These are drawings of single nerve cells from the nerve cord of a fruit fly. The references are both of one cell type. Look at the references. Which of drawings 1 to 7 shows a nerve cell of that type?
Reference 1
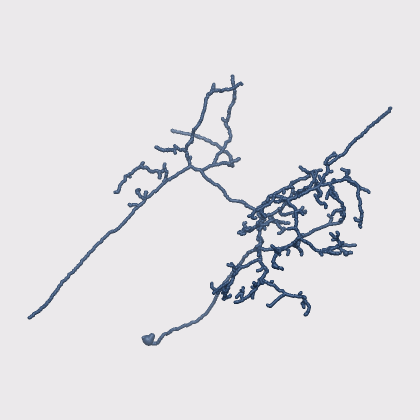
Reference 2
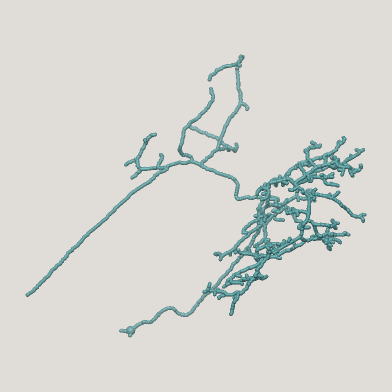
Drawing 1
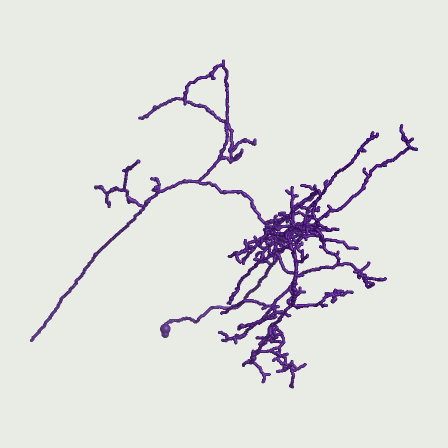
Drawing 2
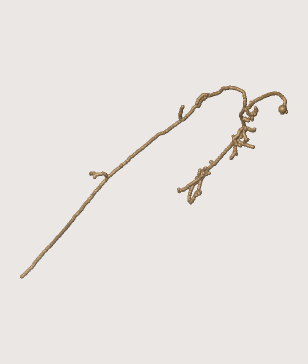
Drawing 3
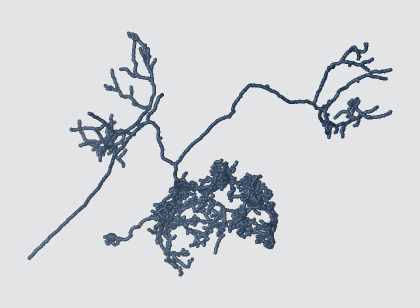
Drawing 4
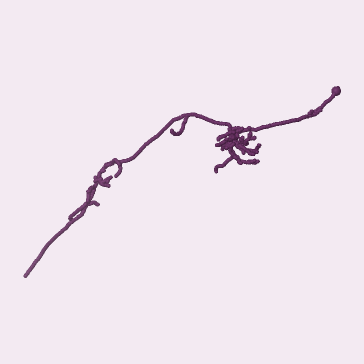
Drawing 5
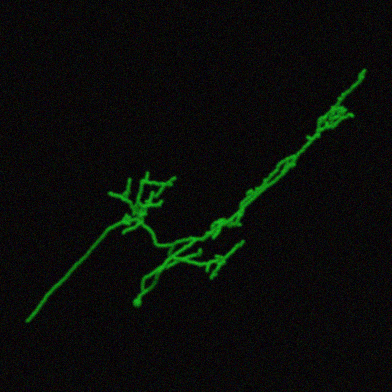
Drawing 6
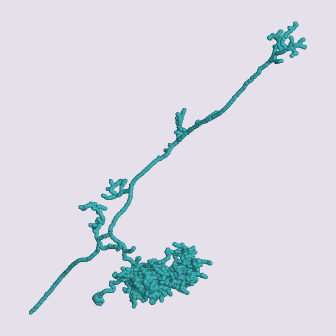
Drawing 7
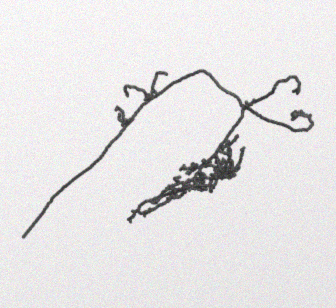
Drawing 1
